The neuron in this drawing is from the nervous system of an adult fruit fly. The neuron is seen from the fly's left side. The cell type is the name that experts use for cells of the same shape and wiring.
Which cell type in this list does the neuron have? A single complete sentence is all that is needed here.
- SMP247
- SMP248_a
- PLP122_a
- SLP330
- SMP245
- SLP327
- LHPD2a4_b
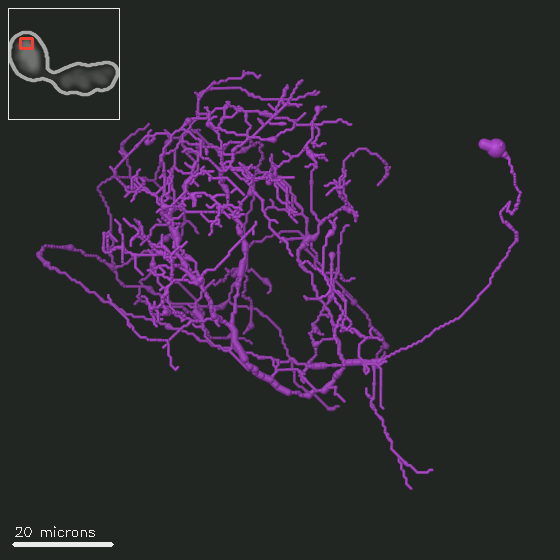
It is SLP327 that names the cell type of this neuron.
